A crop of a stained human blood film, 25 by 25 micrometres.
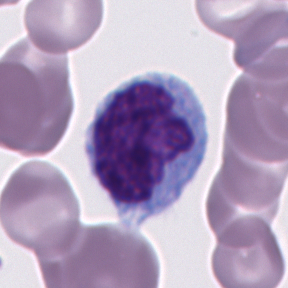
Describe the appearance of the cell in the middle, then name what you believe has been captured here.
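This cell has a rounded oval outline, about 14 by 10 micrometres, with a short tapering extension of cytoplasm at its lower end. Its nucleus, about 11 by 9 micrometres and filling about 60% of the cell's area, is irregular, with a notch cutting into its right side. The nucleus sits toward the upper left, so more cytoplasm lies to the right and below. Dark purple chromatin is coarsely clumped, with paler patches between the clumps. The cell is a monocyte.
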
